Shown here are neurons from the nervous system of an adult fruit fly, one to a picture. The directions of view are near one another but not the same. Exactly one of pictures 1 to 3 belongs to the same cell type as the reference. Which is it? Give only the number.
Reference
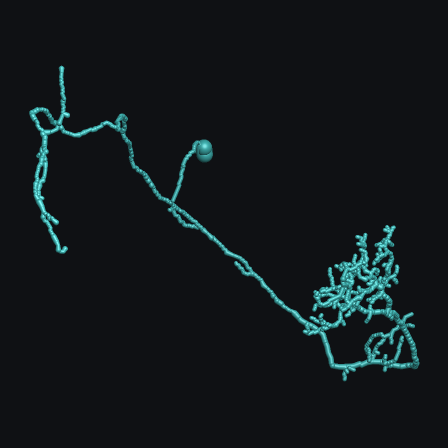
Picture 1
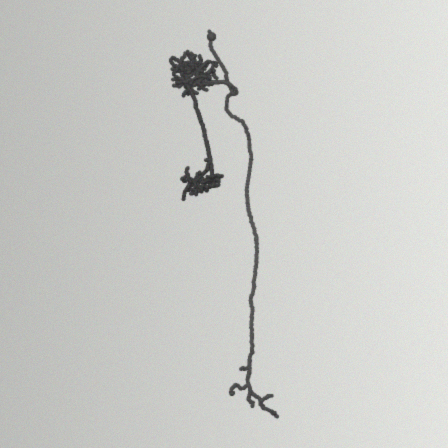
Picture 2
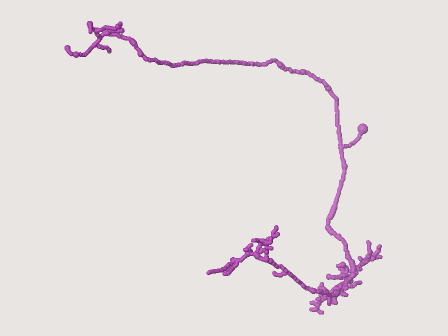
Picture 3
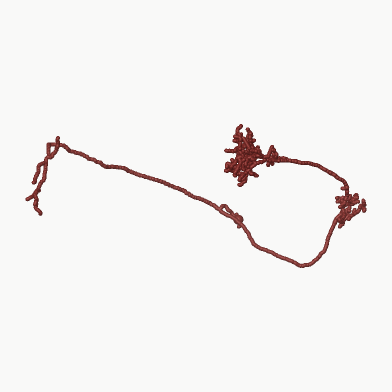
3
